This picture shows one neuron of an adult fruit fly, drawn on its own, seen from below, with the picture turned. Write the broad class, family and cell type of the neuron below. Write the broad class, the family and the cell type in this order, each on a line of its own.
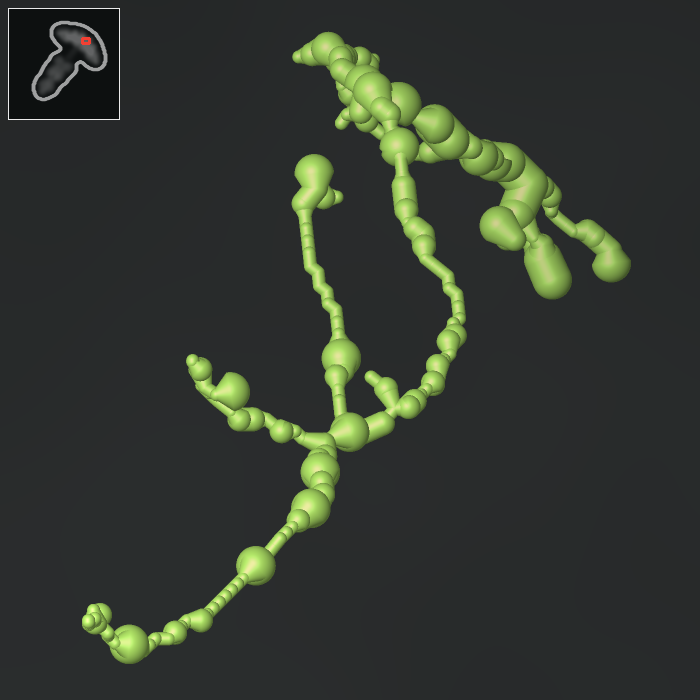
sensory neuron entering the brain
class gustatory
claw_tpGRN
